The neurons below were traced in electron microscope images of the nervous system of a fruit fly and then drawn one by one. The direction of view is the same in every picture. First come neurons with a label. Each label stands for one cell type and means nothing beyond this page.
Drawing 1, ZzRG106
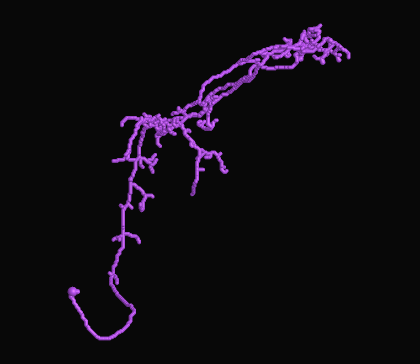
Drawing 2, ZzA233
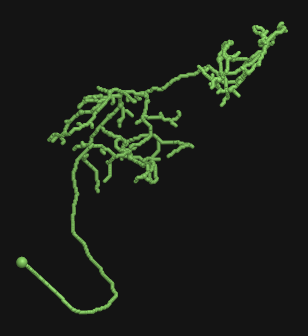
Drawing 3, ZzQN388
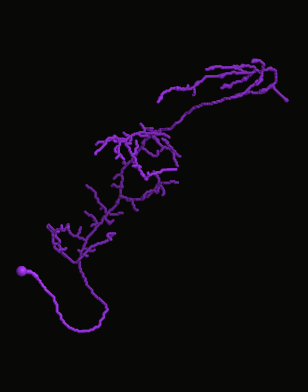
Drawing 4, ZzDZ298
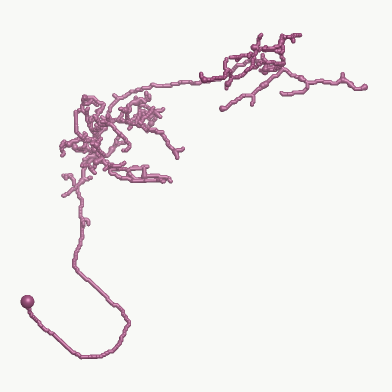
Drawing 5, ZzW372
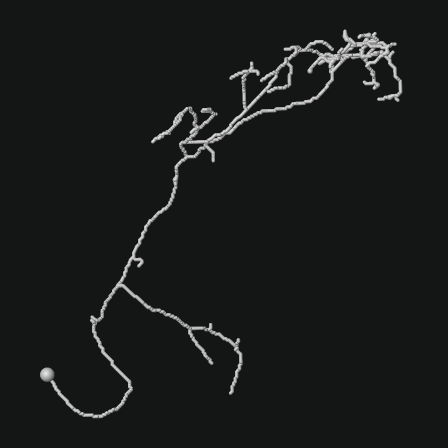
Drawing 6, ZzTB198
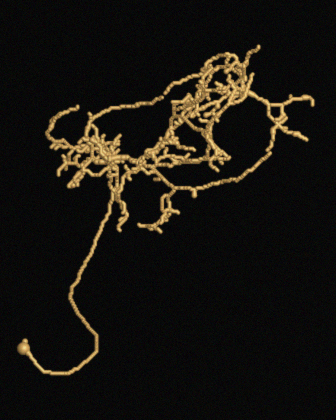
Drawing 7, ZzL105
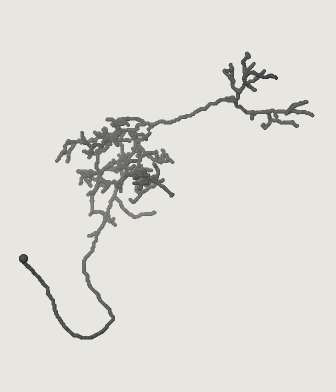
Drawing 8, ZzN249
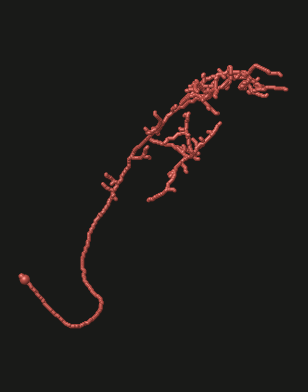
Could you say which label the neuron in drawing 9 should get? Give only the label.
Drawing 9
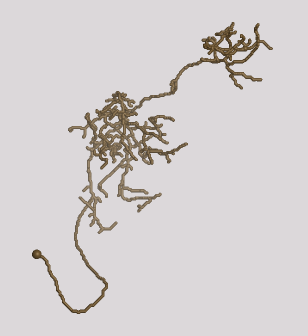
ZzL105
